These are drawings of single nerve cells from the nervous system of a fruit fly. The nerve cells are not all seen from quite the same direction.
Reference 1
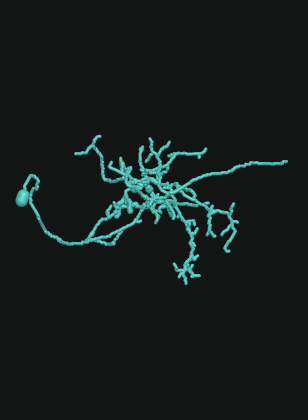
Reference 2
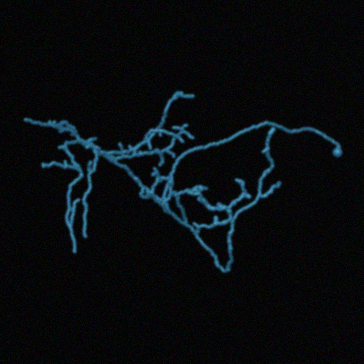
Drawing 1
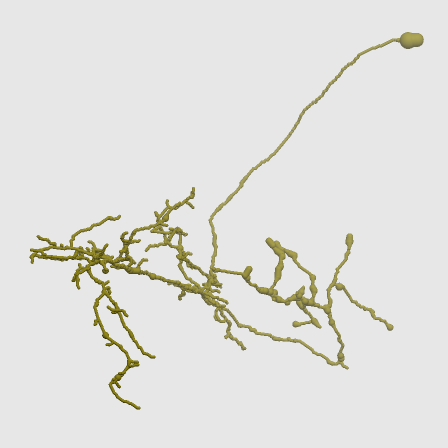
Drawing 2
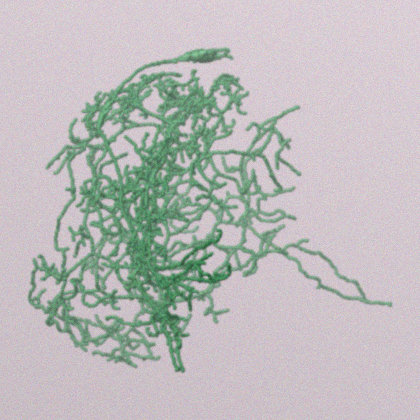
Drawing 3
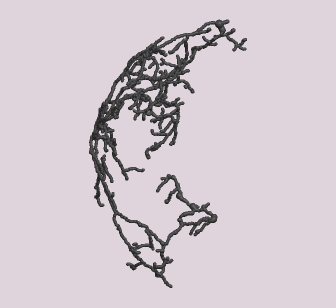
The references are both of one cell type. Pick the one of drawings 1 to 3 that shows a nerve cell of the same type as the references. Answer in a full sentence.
The nerve cell in drawing 1 is of the same cell type.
